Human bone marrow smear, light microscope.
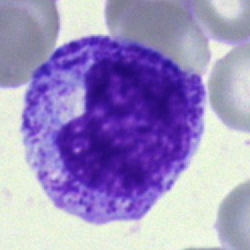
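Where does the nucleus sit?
Off-centre, towards the right of the cell.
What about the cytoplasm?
It looks pale lilac and forms a broad rim on the left and lower sides.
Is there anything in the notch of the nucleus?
Yes, at the upper left there is a pale area with few granules.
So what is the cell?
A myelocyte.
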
